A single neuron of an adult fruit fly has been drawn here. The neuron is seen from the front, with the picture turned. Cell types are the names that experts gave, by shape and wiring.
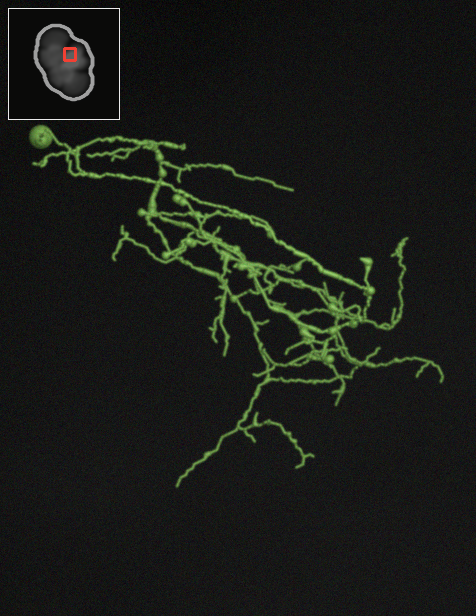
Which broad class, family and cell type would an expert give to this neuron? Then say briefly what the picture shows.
Its broad class is nerve-cord intrinsic neuron. Its family is hemilineage 09A. Its cell type is IN09A088. The picture shows dozens of branch ends. As drawn here it is about as wide as it is tall.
